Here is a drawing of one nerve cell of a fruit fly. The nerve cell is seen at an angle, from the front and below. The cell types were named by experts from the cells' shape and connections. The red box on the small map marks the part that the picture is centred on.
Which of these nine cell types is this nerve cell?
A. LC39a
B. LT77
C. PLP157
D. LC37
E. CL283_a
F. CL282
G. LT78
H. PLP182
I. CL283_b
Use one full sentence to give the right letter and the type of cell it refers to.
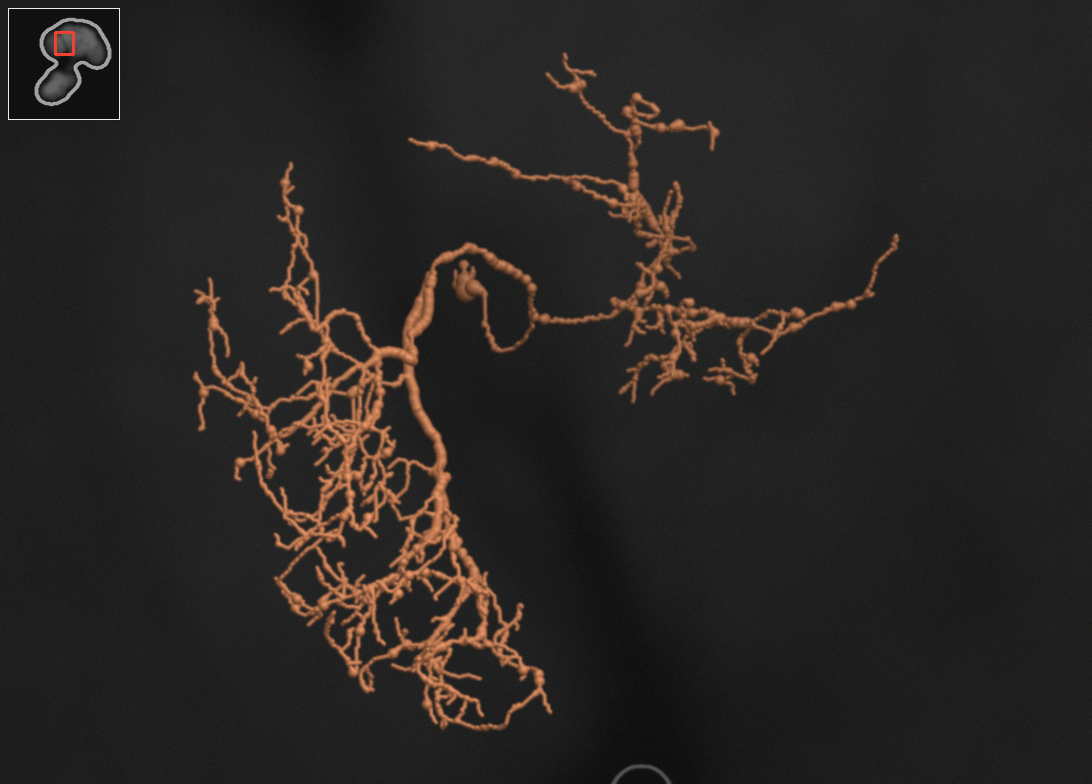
The nerve cell belongs to the cell type LT78, given as option G.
